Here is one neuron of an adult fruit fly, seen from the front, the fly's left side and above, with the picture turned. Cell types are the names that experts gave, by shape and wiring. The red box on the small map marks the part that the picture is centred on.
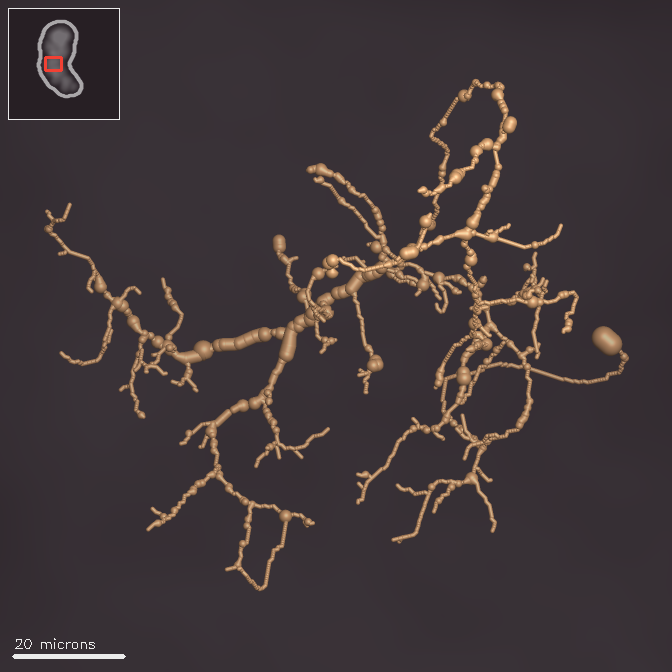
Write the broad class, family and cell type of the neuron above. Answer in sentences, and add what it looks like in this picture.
Its broad class is nerve-cord intrinsic neuron. The family is hemilineage 03A. Its cell type is IN03A080. The cell body can be seen on the right of the picture. By the scale bar it is about 110 microns wide in this view. Dozens of branch ends can be seen.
